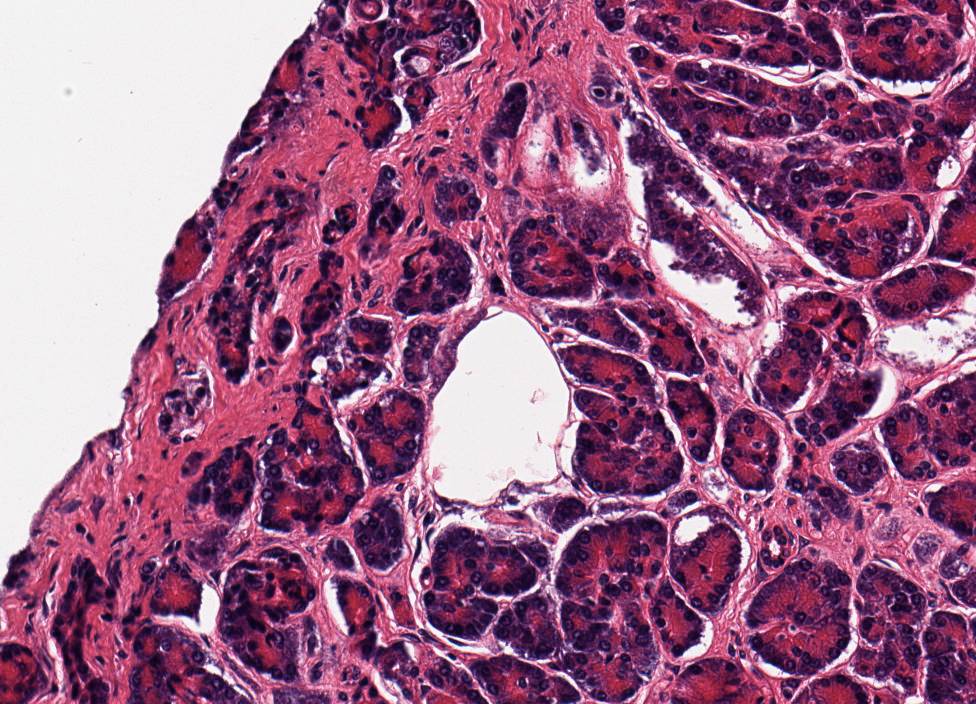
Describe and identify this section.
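Closely packed acini, separated by thin connective tissue strands, occupy the right and lower parts of the field. Acinar cell cytoplasm is deeply eosinophilic where it faces each small central lumen. Round nuclei sit basally, away from the lumen. Fat cells are absent. The tissue is pancreas.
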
